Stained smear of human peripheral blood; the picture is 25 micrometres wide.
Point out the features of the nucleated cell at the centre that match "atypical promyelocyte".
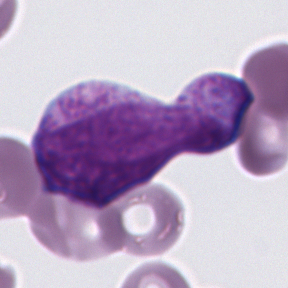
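In this atypical promyelocyte, the cell is elongated, narrowing at a waist between a larger left part and a smaller right part. The nucleus fills almost the whole cell and follows the same waisted, two-part shape.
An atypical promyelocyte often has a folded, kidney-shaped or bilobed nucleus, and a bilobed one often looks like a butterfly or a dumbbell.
The two-part nucleus here matches that dumbbell form. The chromatin is finely stippled and fairly even throughout, with no coarse dark clumps.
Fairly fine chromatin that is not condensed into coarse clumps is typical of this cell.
No distinct granules can be seen in the cytoplasm.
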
